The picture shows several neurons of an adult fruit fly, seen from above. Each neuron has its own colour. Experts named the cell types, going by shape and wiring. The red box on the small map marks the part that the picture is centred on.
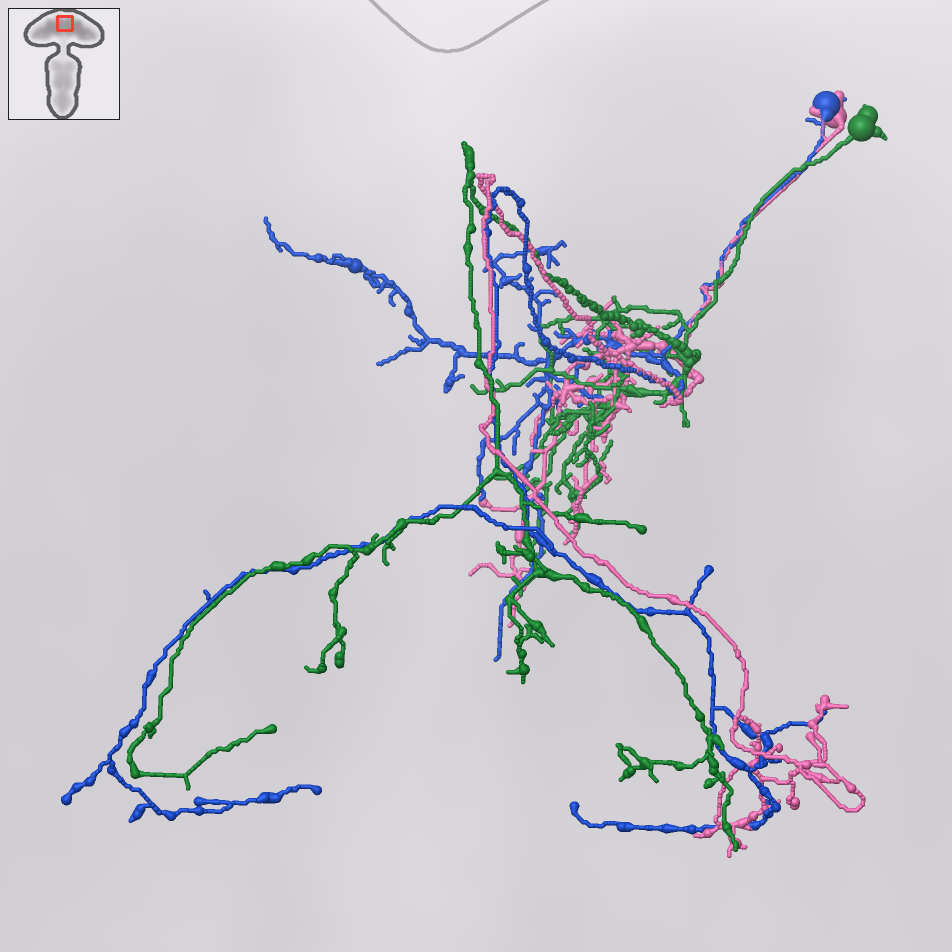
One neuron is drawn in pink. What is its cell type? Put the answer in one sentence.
The cell type is PRW032.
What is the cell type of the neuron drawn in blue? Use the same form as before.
The cell type is PRW009.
